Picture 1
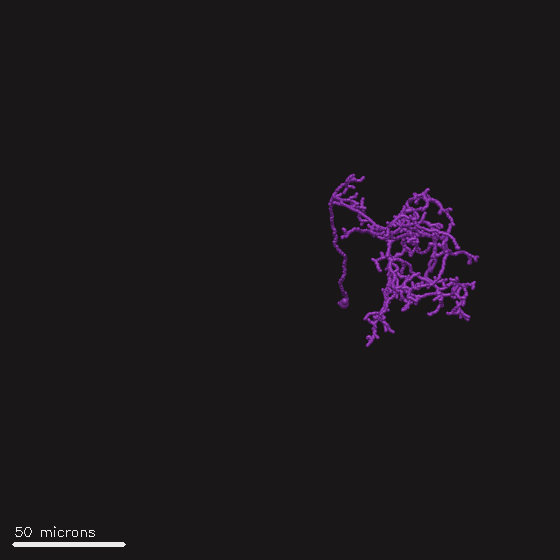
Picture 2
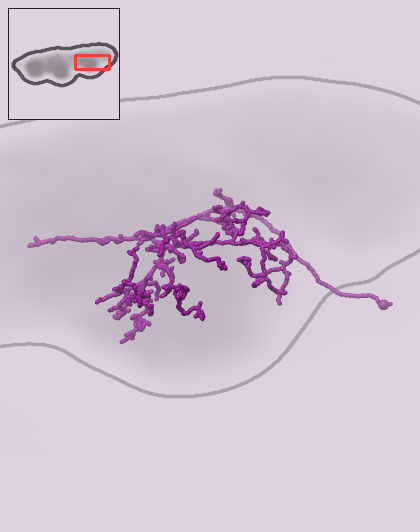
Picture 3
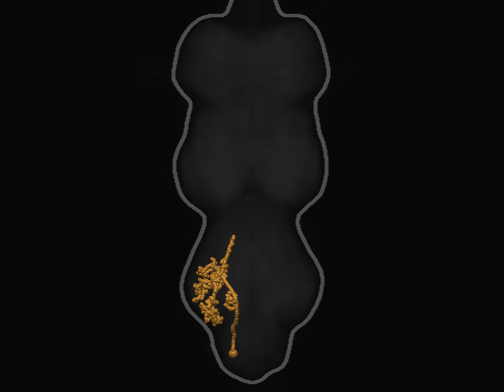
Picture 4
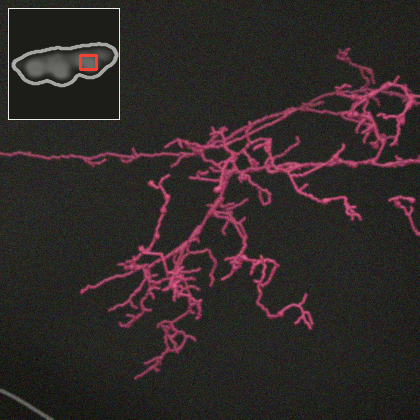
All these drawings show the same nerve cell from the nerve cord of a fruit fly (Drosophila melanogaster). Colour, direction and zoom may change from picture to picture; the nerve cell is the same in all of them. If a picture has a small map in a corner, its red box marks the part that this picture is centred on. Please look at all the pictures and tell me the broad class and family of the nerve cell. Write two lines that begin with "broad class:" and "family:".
broad class: nerve-cord intrinsic neuron
family: hemilineage 21A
